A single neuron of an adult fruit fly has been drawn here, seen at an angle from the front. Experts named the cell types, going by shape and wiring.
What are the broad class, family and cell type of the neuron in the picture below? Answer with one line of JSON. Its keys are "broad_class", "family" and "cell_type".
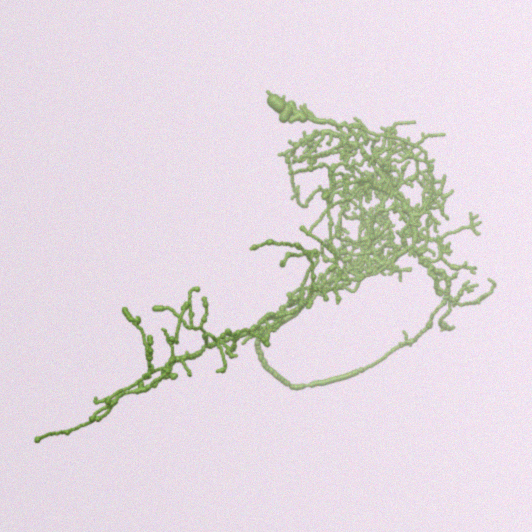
{"broad_class": "nerve-cord intrinsic neuron", "family": "hemilineage 17A", "cell_type": "IN17A011"}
